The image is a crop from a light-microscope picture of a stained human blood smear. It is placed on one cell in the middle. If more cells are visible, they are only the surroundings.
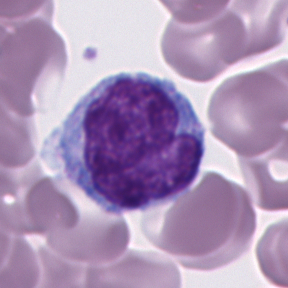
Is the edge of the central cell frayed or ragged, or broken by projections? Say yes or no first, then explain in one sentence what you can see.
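Yes. The outer edge of the cell is uneven and slightly frayed rather than smooth.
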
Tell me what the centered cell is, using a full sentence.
In this smear crop, the middle cell is a monocyte.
